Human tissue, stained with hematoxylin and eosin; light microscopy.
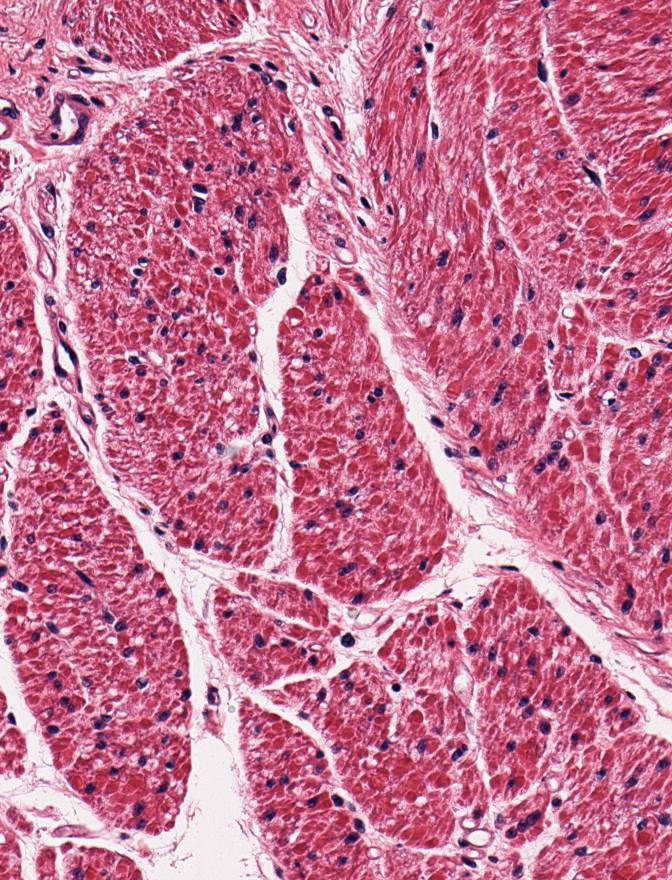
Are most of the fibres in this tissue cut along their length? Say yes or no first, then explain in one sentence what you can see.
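No. Most bundles are cut across, while the band along the upper right is cut lengthwise.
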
